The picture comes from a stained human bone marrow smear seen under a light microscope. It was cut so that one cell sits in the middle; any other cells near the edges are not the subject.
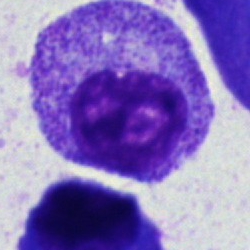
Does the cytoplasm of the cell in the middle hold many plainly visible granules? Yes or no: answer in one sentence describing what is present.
Yes, this cell's cytoplasm carries many visible granules.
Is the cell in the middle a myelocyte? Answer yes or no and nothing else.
yes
